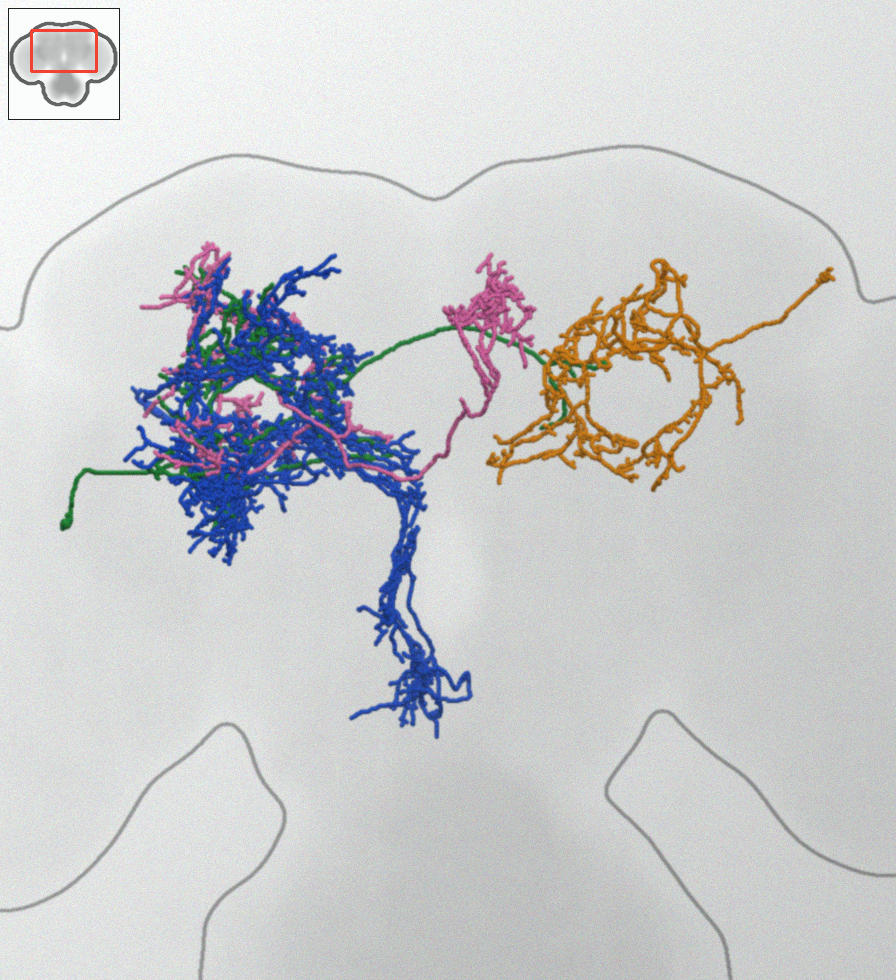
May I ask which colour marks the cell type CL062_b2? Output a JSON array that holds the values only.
["green"]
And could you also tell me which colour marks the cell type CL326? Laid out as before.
["pink"]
